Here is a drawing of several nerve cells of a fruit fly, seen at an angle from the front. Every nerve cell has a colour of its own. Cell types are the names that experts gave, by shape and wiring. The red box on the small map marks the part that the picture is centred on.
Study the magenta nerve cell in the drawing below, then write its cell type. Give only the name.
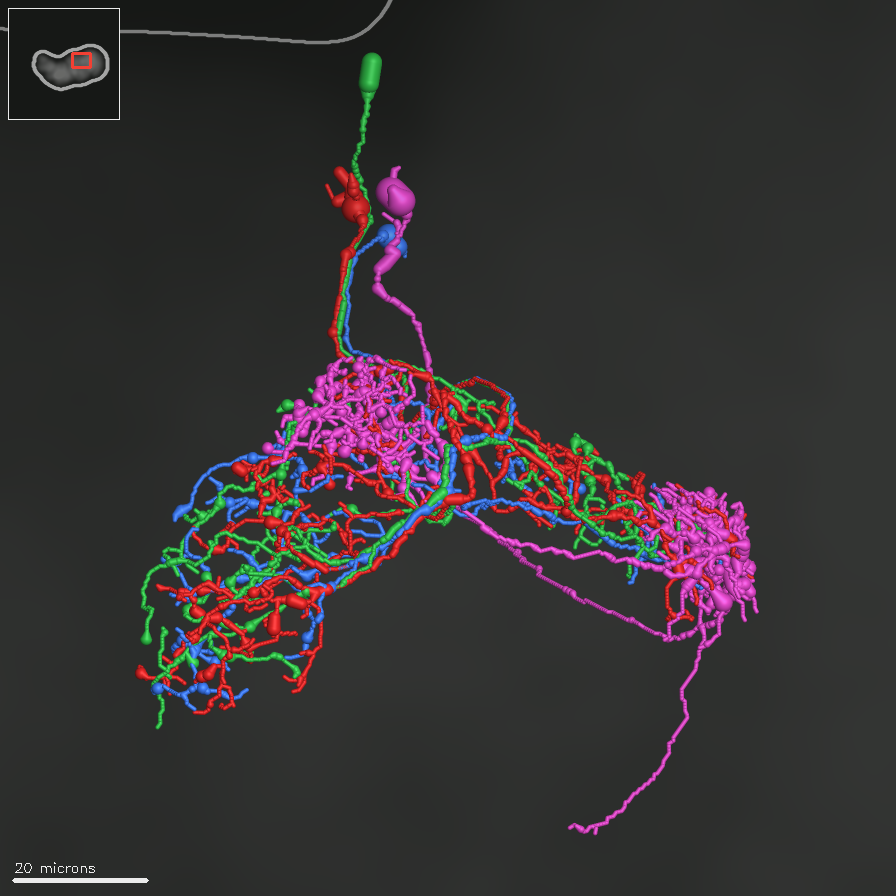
hDeltaE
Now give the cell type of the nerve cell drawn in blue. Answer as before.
FB7D_b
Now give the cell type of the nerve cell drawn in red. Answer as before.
FB7J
